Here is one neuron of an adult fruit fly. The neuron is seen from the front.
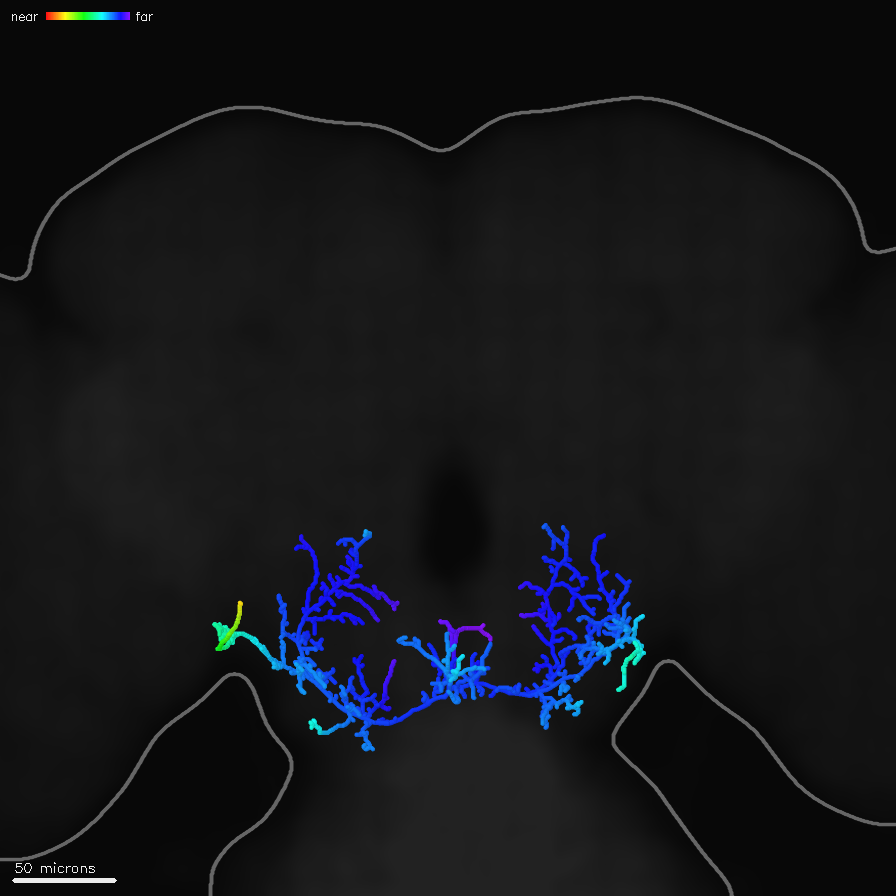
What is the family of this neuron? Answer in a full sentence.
The family is hemilineage LB3.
